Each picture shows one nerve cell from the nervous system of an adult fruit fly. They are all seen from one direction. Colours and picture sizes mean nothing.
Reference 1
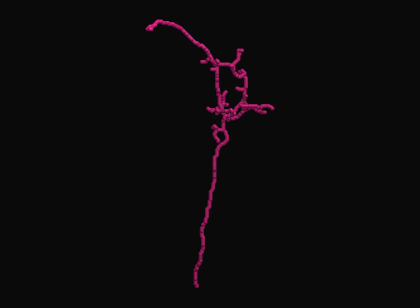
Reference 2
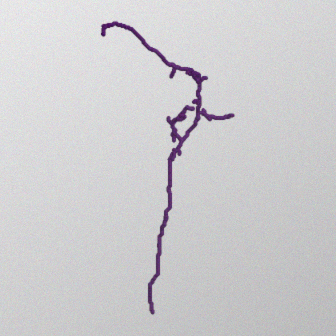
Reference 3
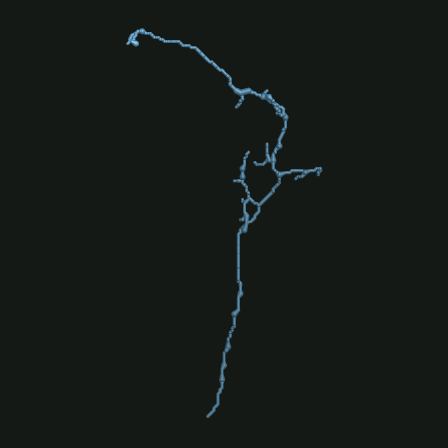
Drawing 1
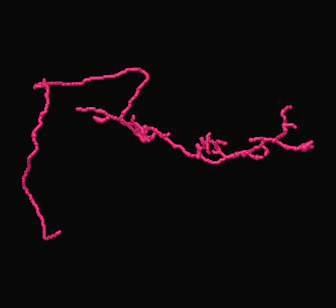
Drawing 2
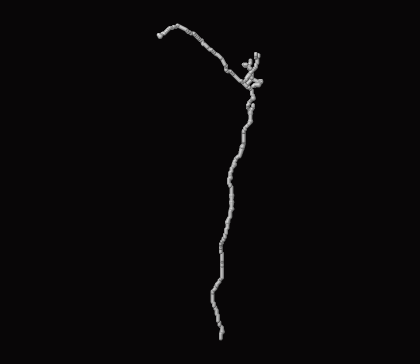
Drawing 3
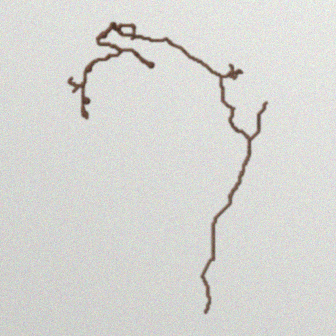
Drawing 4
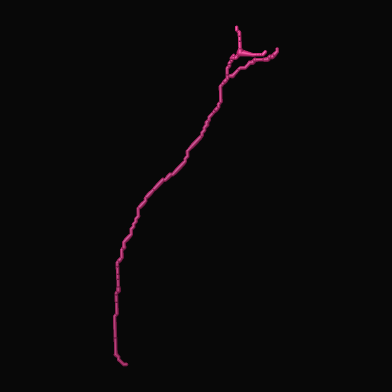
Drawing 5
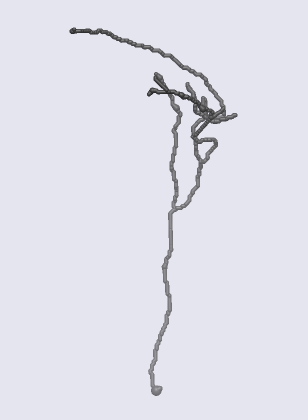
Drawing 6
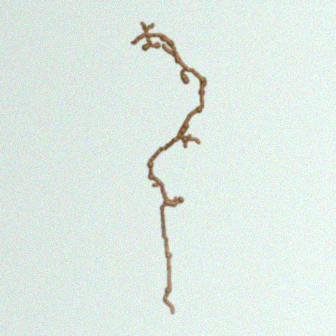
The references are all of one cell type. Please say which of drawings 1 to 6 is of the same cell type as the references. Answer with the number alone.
2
